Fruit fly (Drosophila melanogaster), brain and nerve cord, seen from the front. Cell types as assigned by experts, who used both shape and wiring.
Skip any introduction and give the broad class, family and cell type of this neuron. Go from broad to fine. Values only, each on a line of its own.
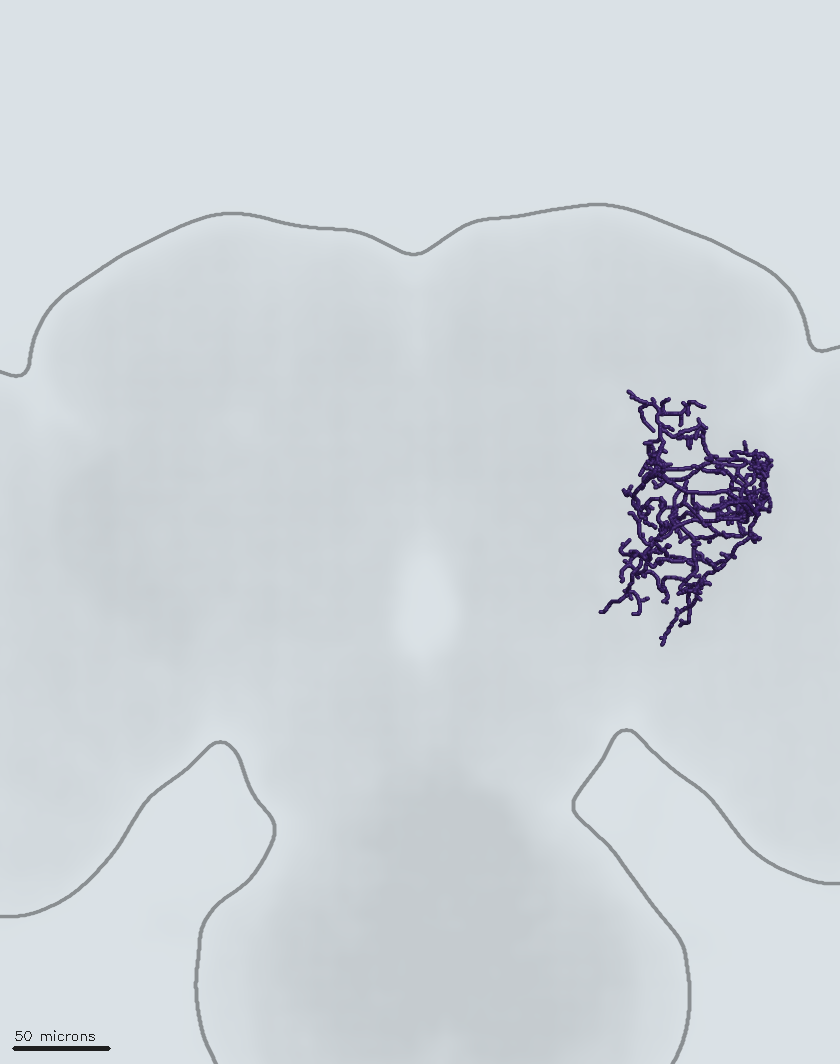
central-brain intrinsic neuron
hemilineage VLPa1_lateral
AVLP300_b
